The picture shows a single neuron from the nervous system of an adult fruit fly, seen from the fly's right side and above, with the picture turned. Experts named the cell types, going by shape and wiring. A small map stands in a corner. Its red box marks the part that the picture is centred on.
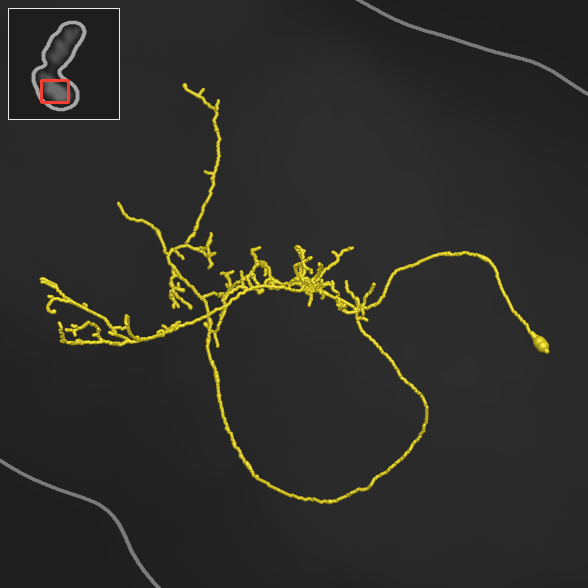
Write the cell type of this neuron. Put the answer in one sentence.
The cell type is CB4231.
